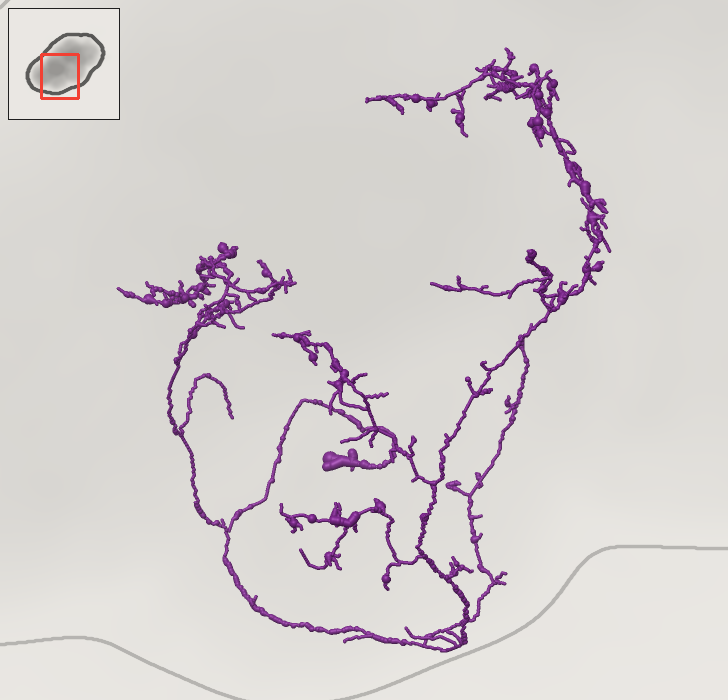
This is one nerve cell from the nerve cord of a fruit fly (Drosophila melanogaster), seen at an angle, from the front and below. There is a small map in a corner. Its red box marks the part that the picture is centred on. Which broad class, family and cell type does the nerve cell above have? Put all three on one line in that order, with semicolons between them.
nerve-cord intrinsic neuron; hemilineage 19A; IN19A057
